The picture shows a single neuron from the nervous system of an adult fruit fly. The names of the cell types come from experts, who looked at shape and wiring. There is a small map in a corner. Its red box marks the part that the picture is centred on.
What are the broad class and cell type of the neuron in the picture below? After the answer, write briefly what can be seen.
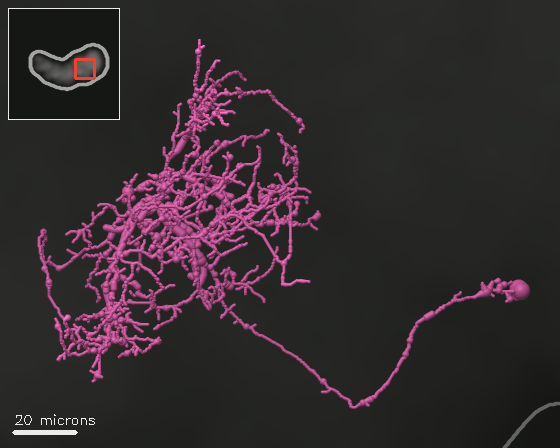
Its broad class is central-brain intrinsic neuron. The cell type is GNG541. By the scale bar it is about 160 microns wide in this view. As drawn here it is wider than it is tall.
